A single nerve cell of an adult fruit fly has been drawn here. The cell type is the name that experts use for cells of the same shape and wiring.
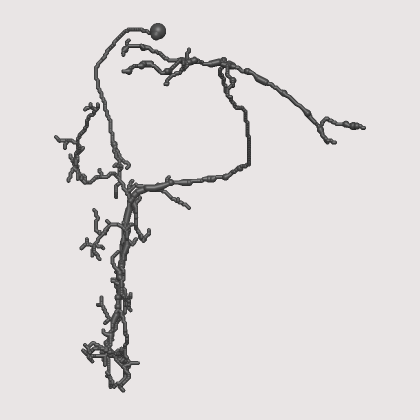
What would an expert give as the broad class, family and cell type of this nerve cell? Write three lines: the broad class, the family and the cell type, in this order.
nerve-cord intrinsic neuron
hemilineage 19B
IN19B094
